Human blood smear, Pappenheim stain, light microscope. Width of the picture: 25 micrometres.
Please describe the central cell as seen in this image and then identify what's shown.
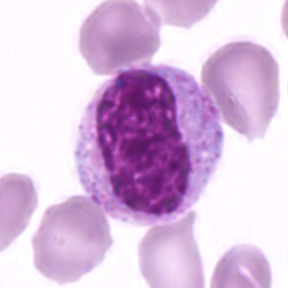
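First, the nucleus: one elongated oval mass, about 13 by 8 micrometres, without separate lobes. Second, the cytoplasm: a pale greyish lilac, its rim wider on the right side of the nucleus than on the left. Third, the granules: fine, pinkish-purple and scattered through the cytoplasm. The cell in question is a metamyelocyte.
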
